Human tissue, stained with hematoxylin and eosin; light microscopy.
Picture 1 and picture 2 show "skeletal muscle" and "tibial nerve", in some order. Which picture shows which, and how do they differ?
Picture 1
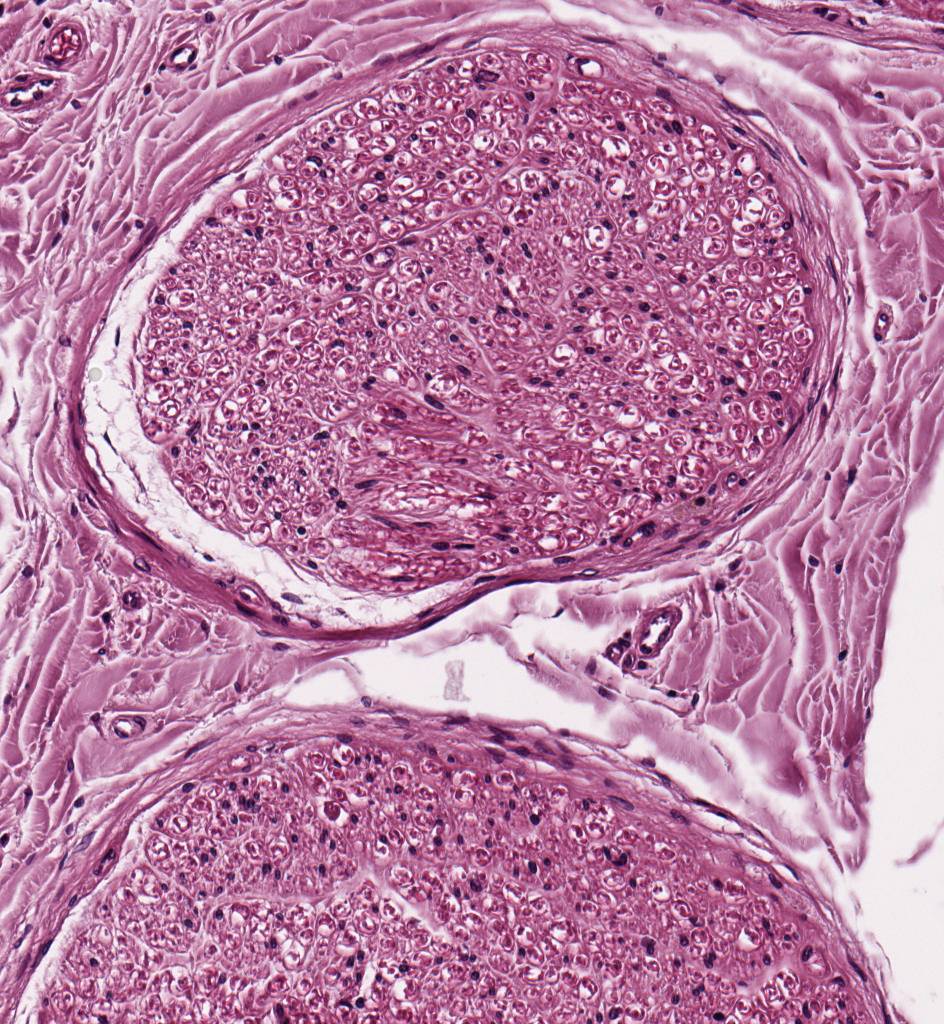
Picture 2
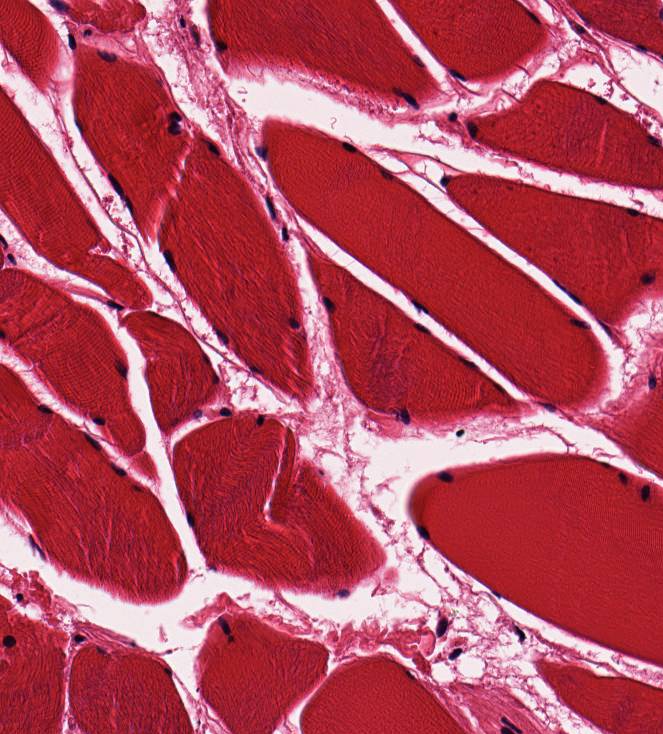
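Picture 1 is the tibial nerve, and picture 2 is skeletal muscle. In the tibial nerve, most fibres in the two rounded bundles are cut across, so each shows as a small ring, a pale halo around a central pink dot. In the skeletal muscle, most fibres are cut obliquely, running diagonally from upper left toward lower right, and several show fine lines along their length. Now the nuclei: in the nerve, small dark oval to elongated nuclei are scattered evenly among the fibres, while in the muscle the dark, flattened nuclei lie at the edges of the fibres rather than in their centres. Finally, each nerve bundle is wrapped by a thin layered sheath of flattened cells with elongated nuclei parallel to its edge, and the muscle cytoplasm is a deep, even red.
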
